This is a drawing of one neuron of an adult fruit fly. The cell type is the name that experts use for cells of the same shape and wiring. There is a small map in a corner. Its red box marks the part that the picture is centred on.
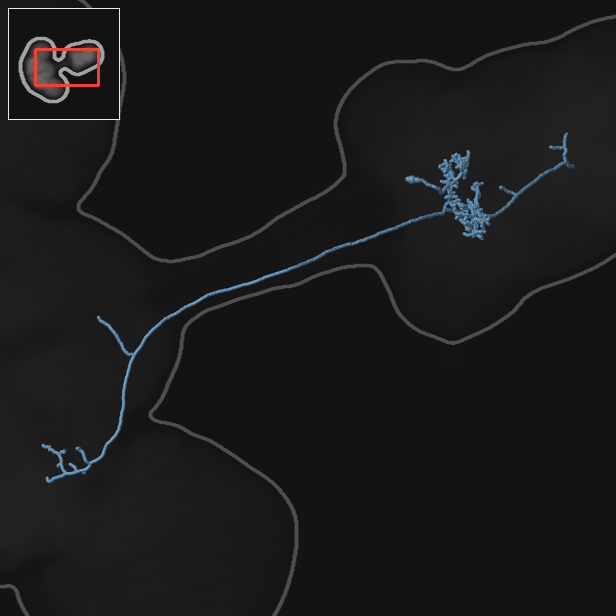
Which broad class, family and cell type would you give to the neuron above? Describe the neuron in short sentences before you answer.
As drawn here it is wider than it is tall. Its broad class is ascending neuron. The family is hemilineage 10B. The cell type is AN10B019.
